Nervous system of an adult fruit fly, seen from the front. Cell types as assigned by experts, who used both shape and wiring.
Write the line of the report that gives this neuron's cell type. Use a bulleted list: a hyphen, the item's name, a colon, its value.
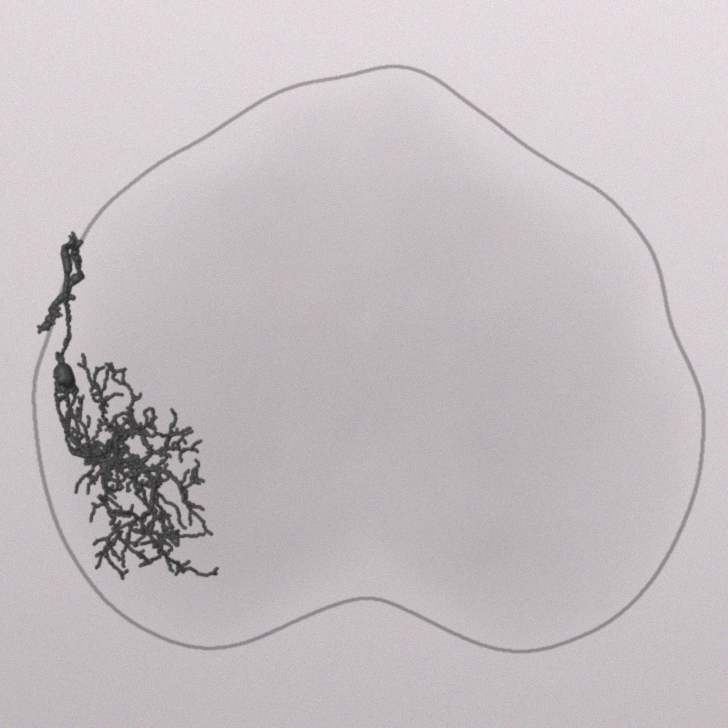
- cell type: STTMm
